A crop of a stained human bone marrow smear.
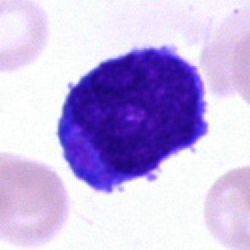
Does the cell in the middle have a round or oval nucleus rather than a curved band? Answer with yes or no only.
Yes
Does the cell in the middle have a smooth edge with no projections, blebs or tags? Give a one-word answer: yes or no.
No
